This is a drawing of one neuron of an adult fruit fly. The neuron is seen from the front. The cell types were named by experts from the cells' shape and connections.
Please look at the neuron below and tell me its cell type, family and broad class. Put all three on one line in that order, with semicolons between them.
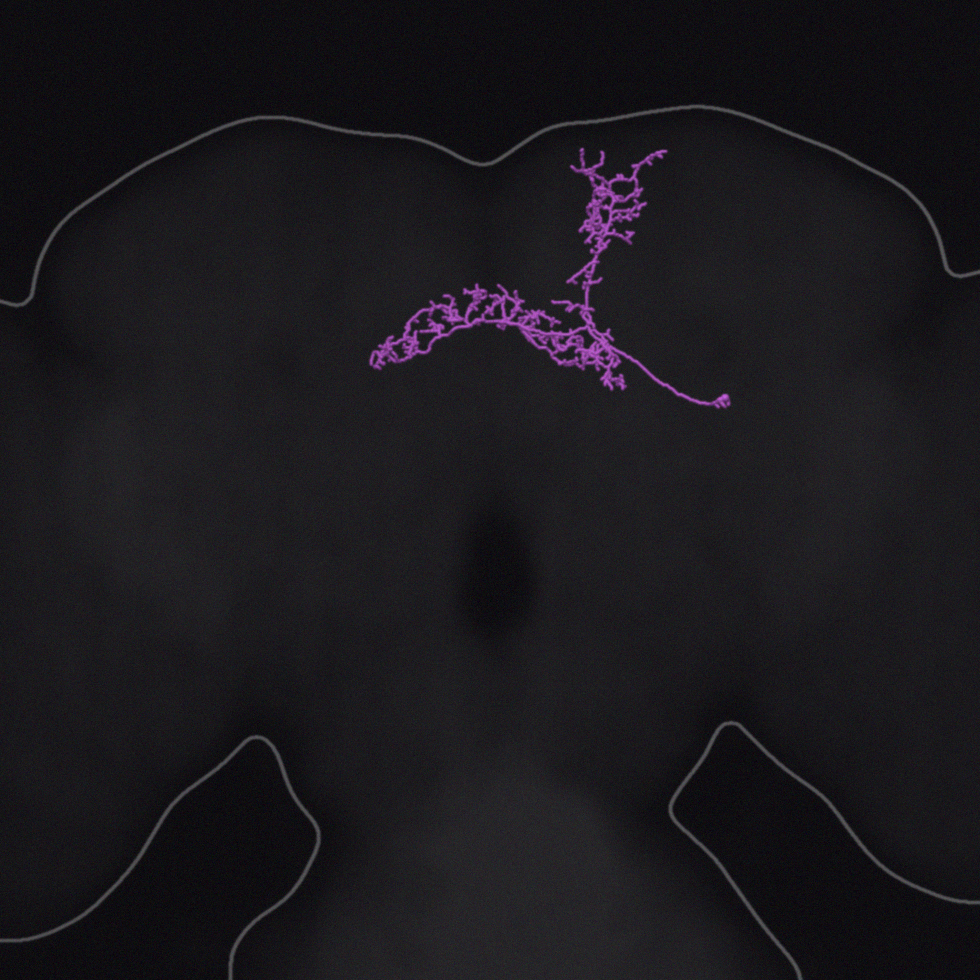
FB6U; hemilineage AOTUv4_ventral; central-brain intrinsic neuron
